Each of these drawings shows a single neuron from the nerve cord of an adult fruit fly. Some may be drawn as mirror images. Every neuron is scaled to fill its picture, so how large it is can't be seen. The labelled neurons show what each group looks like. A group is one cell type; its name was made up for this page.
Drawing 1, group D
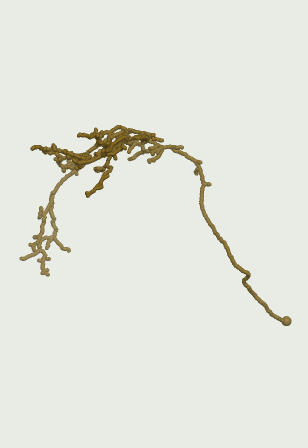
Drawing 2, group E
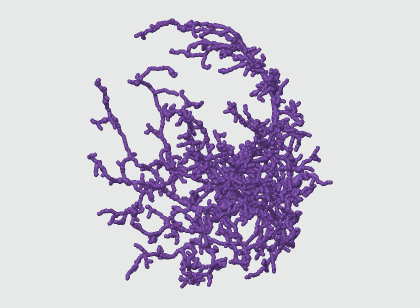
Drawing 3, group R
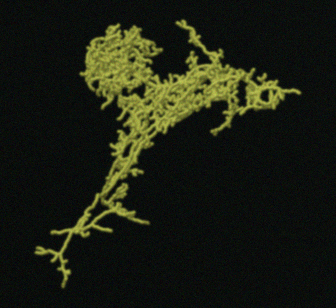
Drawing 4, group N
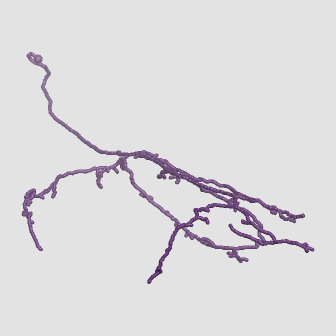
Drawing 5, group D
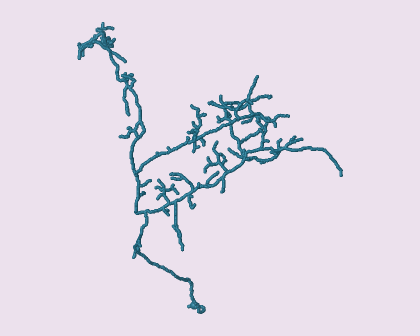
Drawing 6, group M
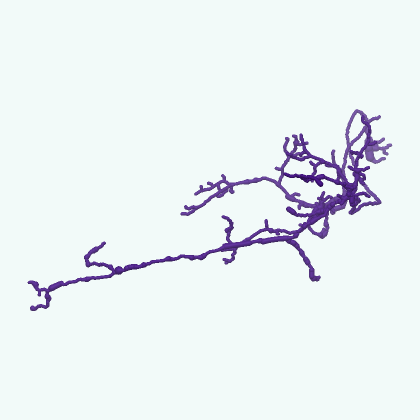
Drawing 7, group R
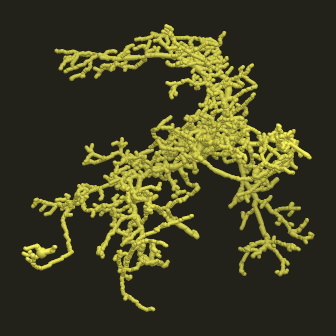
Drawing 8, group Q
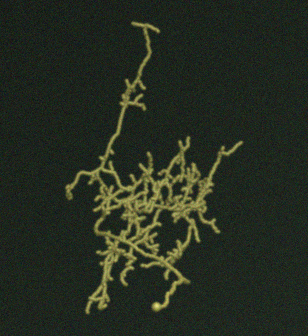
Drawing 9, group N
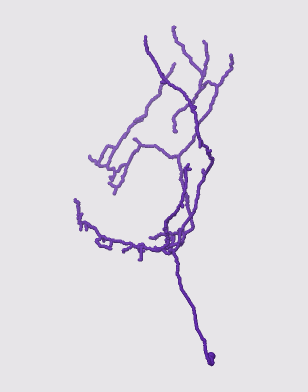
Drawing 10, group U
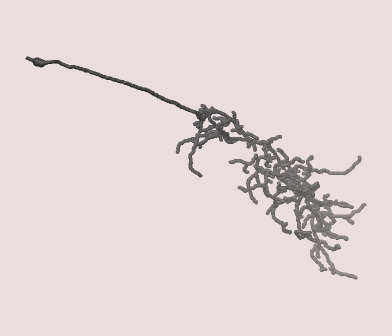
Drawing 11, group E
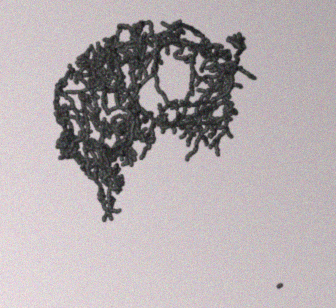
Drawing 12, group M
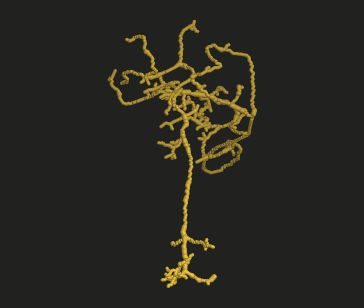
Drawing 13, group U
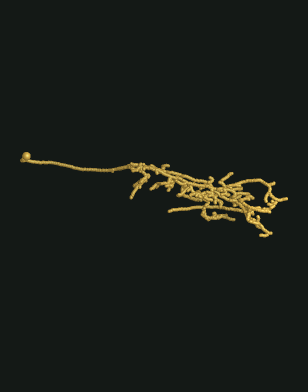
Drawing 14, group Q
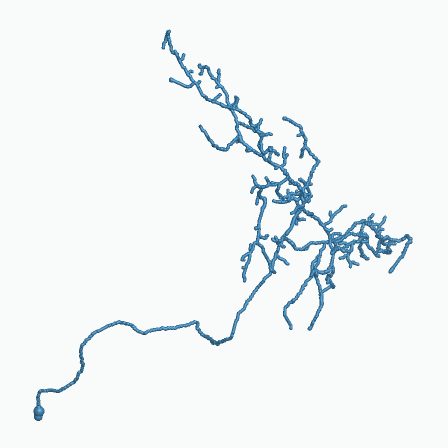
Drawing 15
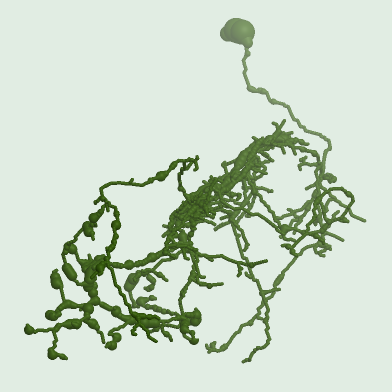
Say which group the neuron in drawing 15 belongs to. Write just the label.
group U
